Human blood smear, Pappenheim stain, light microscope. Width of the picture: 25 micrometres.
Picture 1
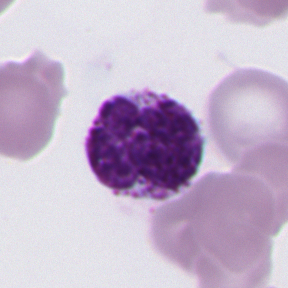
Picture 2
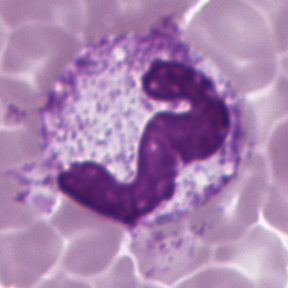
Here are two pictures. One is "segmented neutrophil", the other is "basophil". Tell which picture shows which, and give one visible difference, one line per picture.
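In picture 1 we see a basophil: Only a narrow rim of cytoplasm shows around the nucleus.
In picture 2 we see a segmented neutrophil: The cytoplasm is abundant and pale pinkish-lilac.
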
